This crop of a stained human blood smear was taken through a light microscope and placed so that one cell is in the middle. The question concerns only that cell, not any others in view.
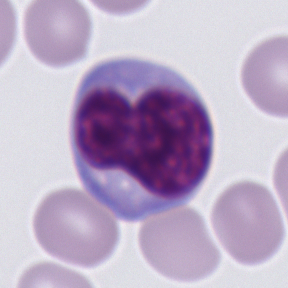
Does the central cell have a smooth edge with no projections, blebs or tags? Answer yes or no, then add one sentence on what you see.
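Yes. The cell outline is round and smooth.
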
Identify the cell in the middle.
large granular lymphocyte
